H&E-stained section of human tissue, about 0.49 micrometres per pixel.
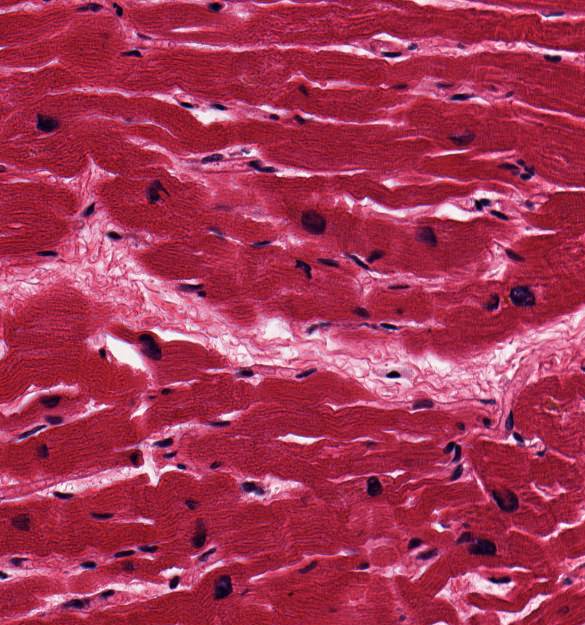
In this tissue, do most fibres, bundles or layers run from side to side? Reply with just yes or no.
Yes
